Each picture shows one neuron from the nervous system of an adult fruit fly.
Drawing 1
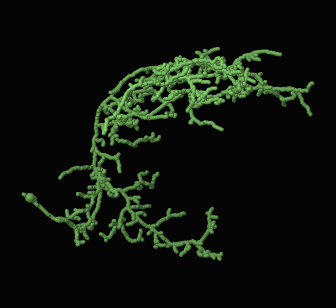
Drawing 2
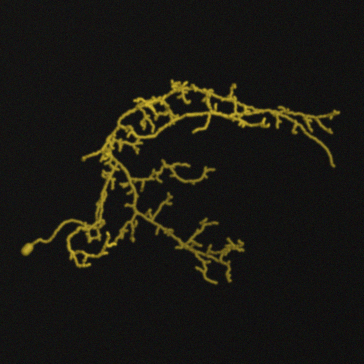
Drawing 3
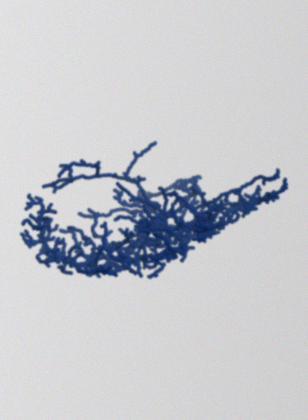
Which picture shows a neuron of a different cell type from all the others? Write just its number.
3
